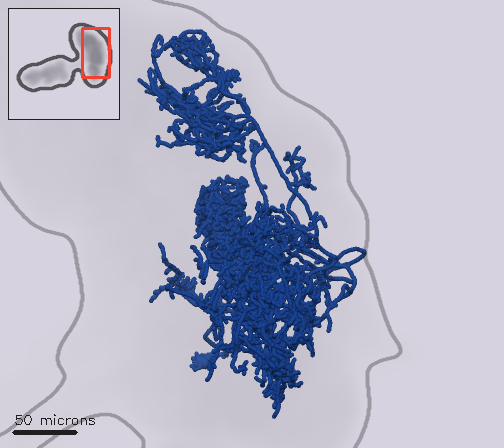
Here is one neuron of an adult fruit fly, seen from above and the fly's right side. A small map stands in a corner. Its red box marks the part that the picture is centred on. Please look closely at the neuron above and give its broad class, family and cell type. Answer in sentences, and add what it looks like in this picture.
This is a central-brain intrinsic neuron. The family is OA. The cell type is OA-VPM3. It lies in the brain. By the scale bar it is about 300 microns tall in this view. Dozens of branch ends can be seen.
